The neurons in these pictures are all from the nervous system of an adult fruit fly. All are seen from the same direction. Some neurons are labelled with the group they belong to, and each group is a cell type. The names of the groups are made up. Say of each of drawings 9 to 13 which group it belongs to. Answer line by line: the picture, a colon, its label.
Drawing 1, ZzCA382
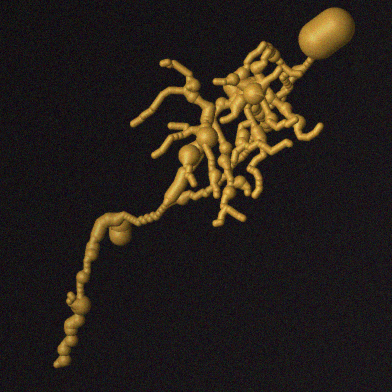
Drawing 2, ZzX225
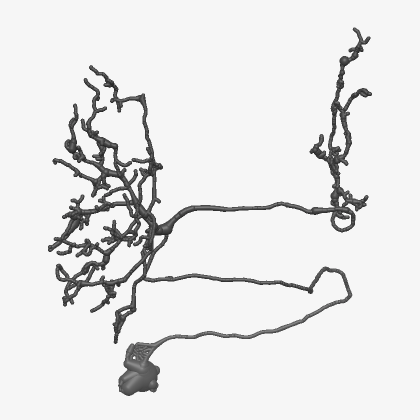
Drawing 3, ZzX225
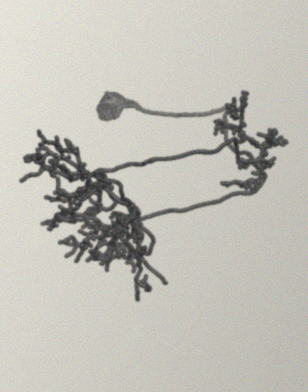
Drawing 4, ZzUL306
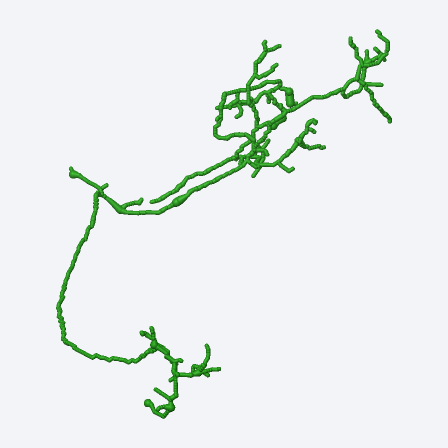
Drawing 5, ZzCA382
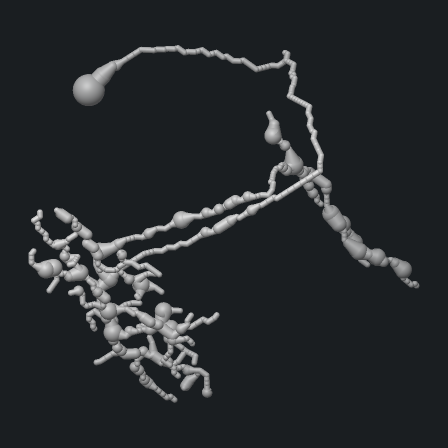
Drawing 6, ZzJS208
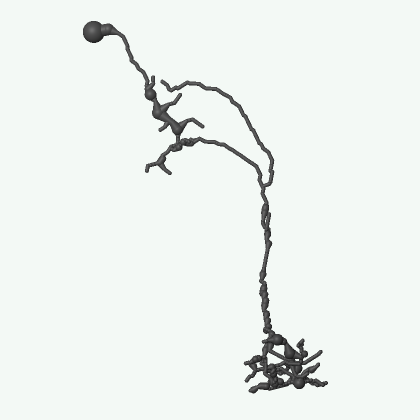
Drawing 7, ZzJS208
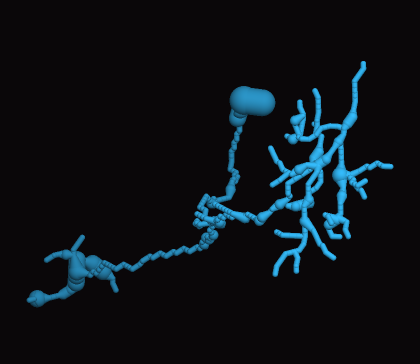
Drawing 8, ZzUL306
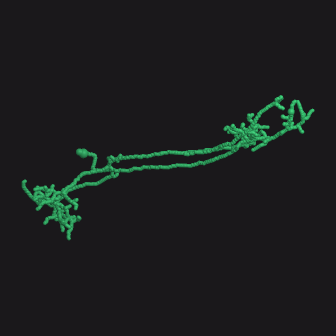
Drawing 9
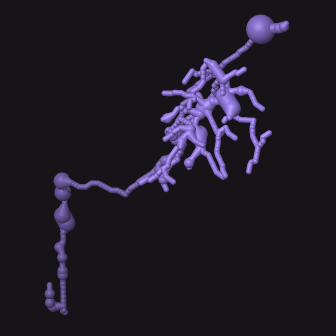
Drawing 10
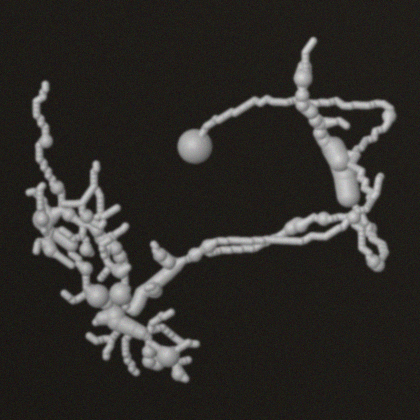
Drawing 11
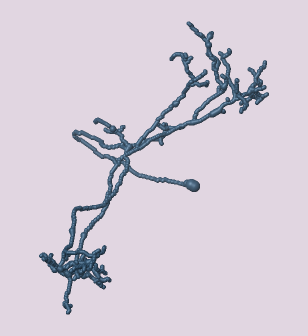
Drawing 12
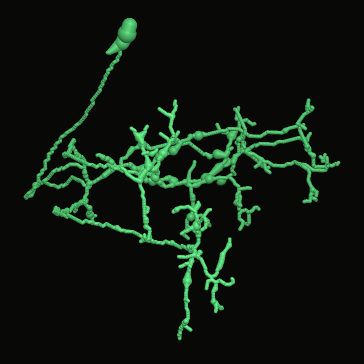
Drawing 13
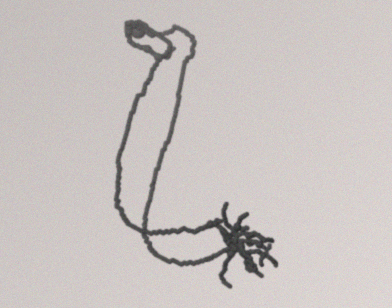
9: ZzCA382
10: ZzJS208
11: ZzUL306
12: ZzUL306
13: ZzCA382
